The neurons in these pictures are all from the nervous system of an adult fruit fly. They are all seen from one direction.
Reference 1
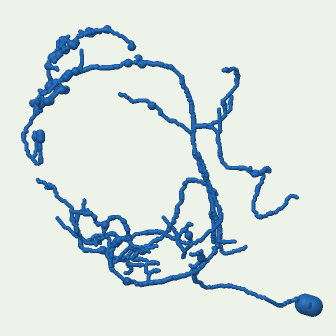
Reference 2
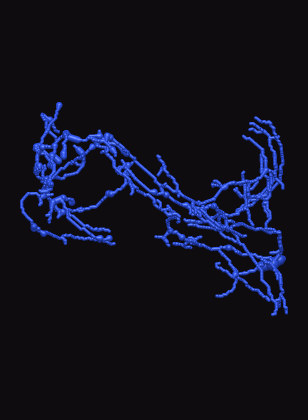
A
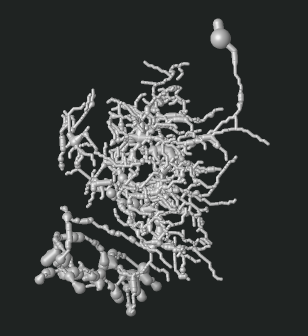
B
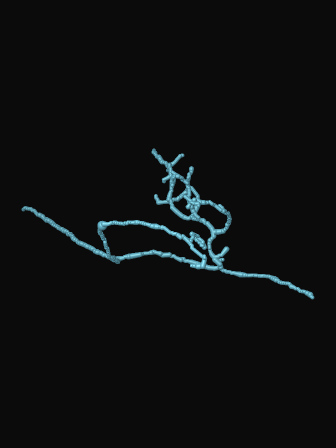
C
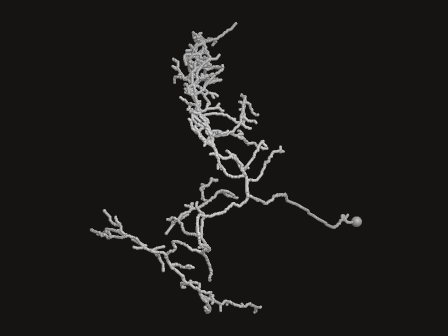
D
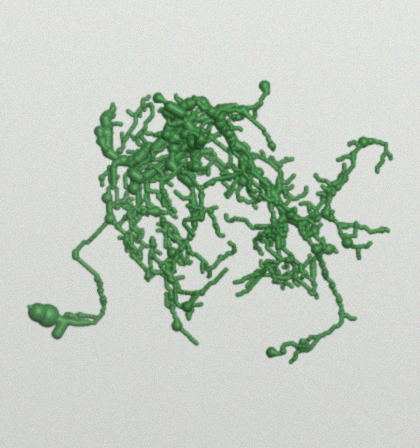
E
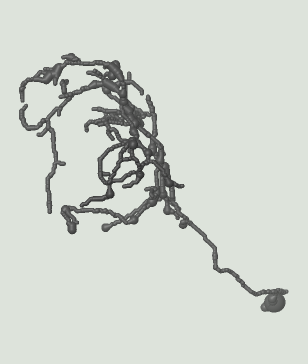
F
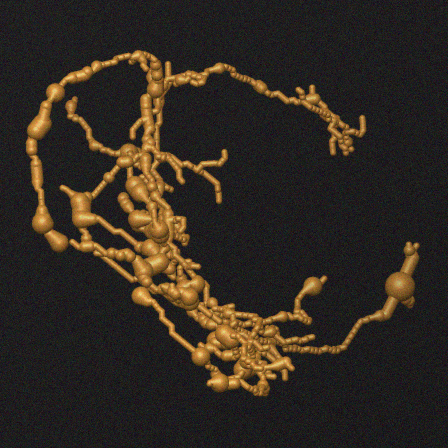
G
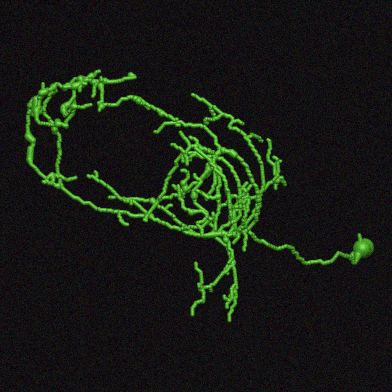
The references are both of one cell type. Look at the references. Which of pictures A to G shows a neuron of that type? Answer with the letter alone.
G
